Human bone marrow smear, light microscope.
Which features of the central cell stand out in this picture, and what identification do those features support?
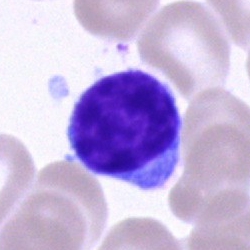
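Roughly round in outline, the cell has dense, dark purple chromatin with only faint mottling. A scanty rim of cytoplasm forms a crescent at the lower right of the nucleus. No vacuoles are present in the cytoplasm. This is a lymphocyte.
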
